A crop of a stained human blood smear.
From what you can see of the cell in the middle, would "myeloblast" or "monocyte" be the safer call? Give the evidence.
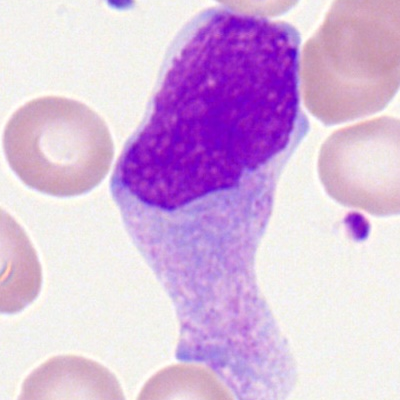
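This is a monocyte, not a myeloblast. Taking the features in turn, the nucleus sits at the upper end of the cell and is a single unlobed mass. Next, the cytoplasm is pale lilac. Last, that cytoplasm is filled with many fine pink-purple granules.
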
